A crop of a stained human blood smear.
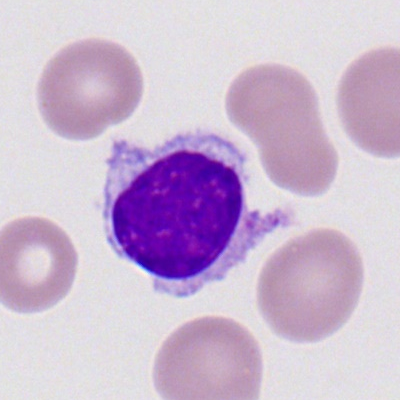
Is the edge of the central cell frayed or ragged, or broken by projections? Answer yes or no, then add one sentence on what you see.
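Yes. The outline of the cell is irregular and ragged rather than smooth.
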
